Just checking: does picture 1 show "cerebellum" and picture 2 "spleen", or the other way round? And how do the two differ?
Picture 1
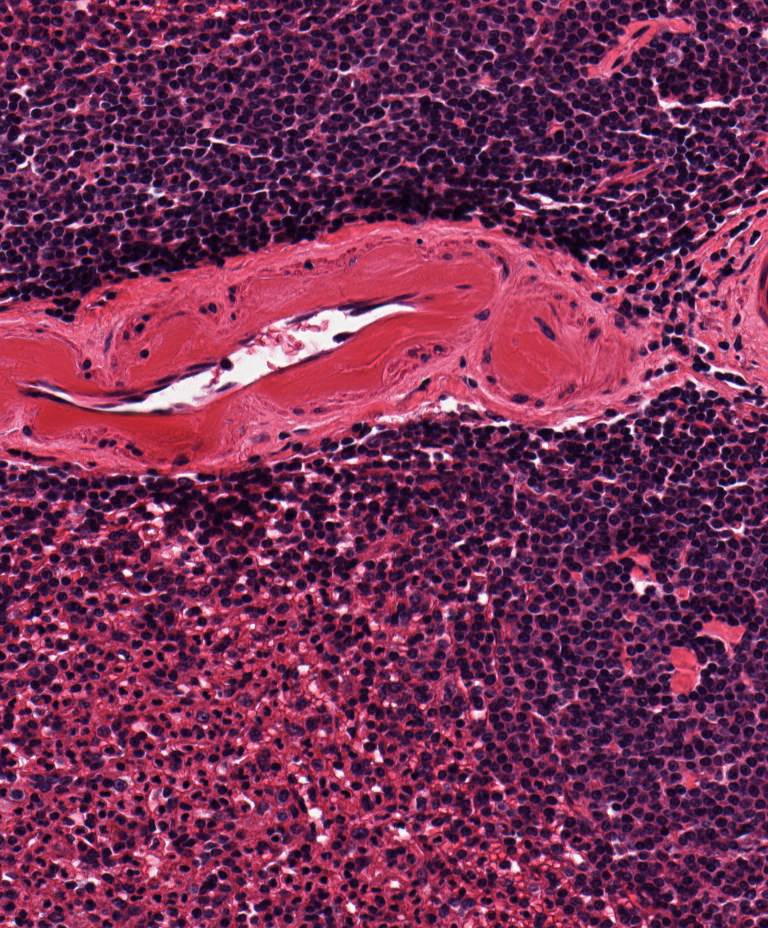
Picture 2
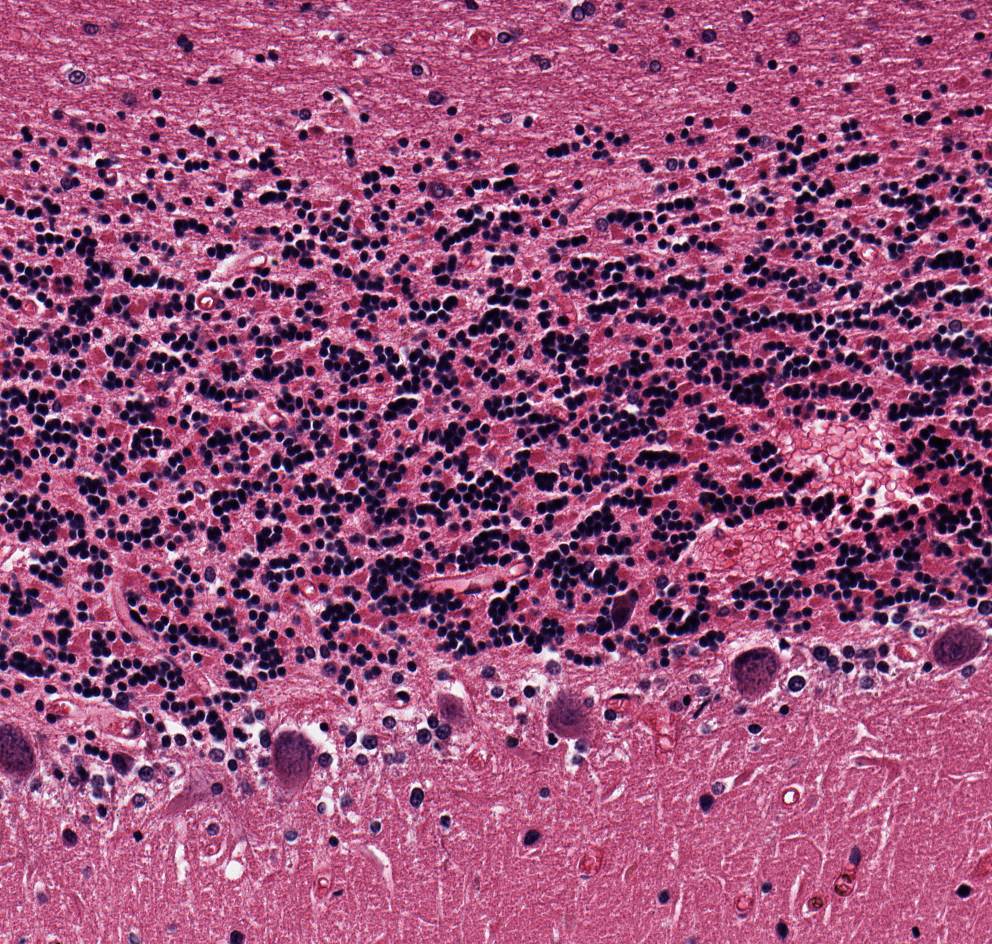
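The spleen is picture 1, the cerebellum picture 2. Cells: mostly lymphocytes with round, dark-staining nuclei and scant cytoplasm in picture 1; a central band of granule cells with small, round, dark nuclei and scant cytoplasm in picture 2. Arrangement: the granule cell nuclei form irregular clusters split by small pink, cell-free islands, while picture 1's cells loosen in the lower left, with pink material between them. Large cells: a single row of Purkinje cell bodies lines the lower border of the granular band, with dusky purple-grey cytoplasm, far larger than nearby nuclei. Picture 1 also shows a narrow, largely empty vessel slit with a few red cells, and no epithelium or glands.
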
